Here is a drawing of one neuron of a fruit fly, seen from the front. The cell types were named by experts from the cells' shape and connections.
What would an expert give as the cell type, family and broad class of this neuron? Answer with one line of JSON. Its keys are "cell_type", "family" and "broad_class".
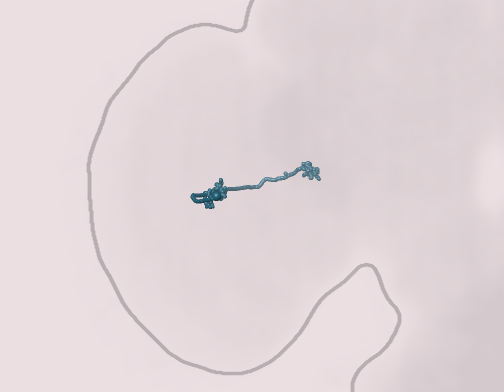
{"cell_type": "Tm5Y", "family": "Tm", "broad_class": "optic-lobe intrinsic neuron"}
